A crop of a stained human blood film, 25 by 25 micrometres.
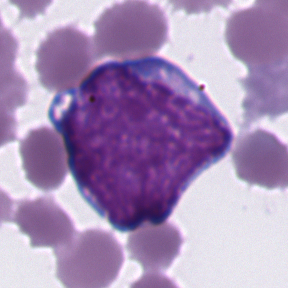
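Myeloblast, central cell, peripheral blood smear. The nucleus occupies nearly the entire cell, and its chromatin is fine and net-like, lacking coarse dark clumps. The cytoplasmic rim is widest along the upper edge, and a small bleb of cytoplasm bulges out at the upper left.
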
